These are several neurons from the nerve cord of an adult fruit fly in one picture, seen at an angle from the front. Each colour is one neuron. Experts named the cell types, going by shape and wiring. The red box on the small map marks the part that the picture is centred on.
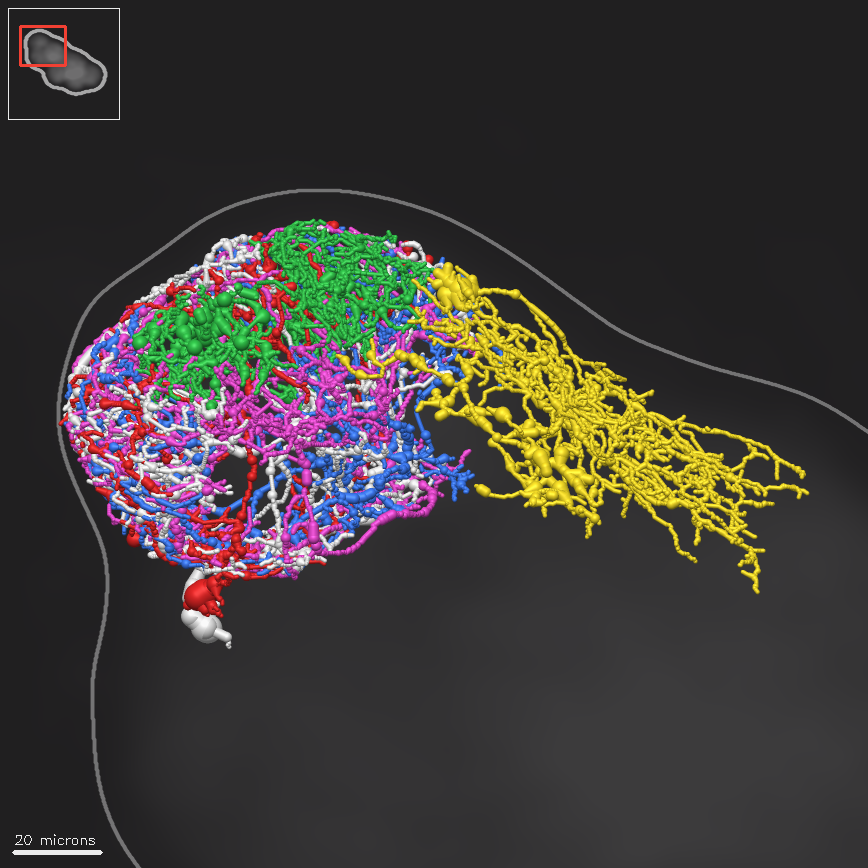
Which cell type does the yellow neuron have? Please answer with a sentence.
The cell type is INXXX287.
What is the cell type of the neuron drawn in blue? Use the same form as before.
The cell type is INXXX197.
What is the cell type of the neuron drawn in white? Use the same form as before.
The cell type is INXXX181.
